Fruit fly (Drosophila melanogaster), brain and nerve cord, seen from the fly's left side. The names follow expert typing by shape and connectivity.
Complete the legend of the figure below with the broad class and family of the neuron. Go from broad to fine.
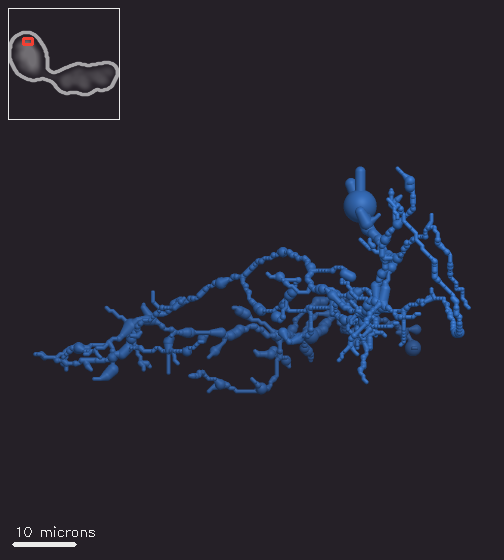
central-brain intrinsic neuron; DN1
